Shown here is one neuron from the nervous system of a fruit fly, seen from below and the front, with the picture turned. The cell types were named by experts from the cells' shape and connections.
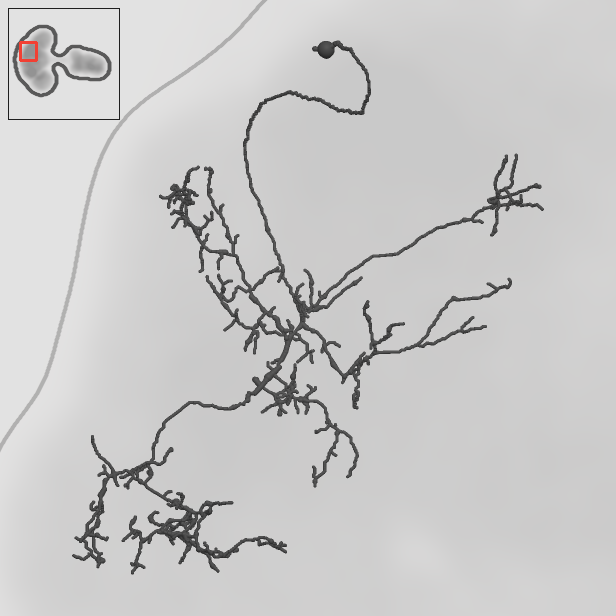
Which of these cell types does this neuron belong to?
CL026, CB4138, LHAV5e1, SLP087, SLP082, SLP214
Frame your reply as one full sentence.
The neuron here is of the cell type SLP214.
